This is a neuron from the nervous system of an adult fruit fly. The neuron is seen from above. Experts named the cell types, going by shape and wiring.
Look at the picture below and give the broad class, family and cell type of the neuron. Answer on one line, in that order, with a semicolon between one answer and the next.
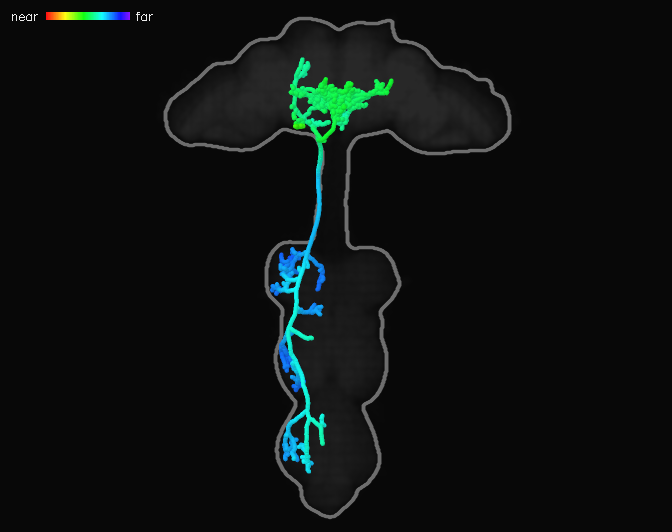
descending neuron; DNg; DNg108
